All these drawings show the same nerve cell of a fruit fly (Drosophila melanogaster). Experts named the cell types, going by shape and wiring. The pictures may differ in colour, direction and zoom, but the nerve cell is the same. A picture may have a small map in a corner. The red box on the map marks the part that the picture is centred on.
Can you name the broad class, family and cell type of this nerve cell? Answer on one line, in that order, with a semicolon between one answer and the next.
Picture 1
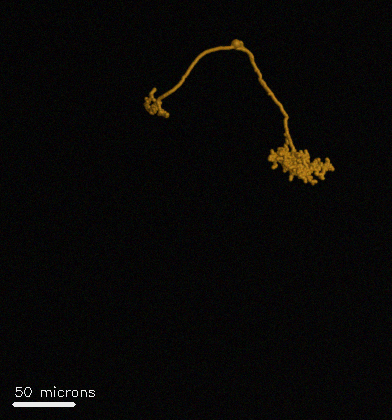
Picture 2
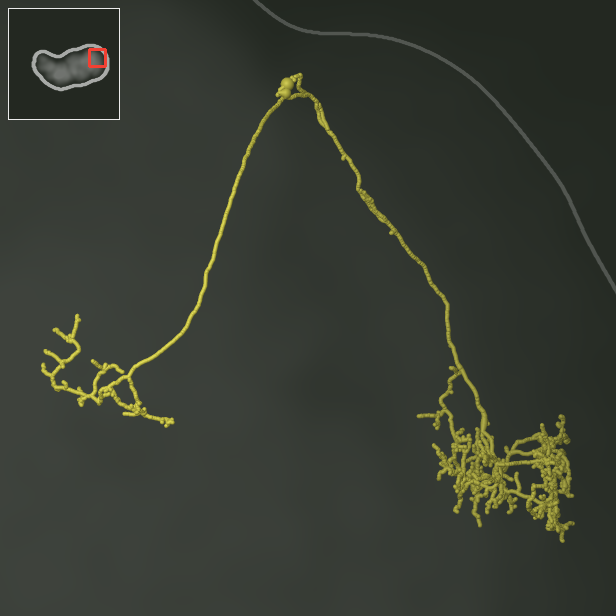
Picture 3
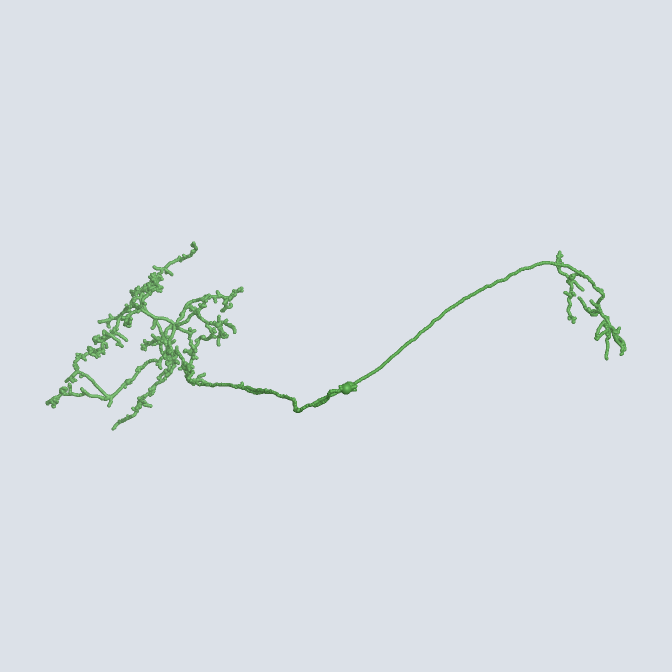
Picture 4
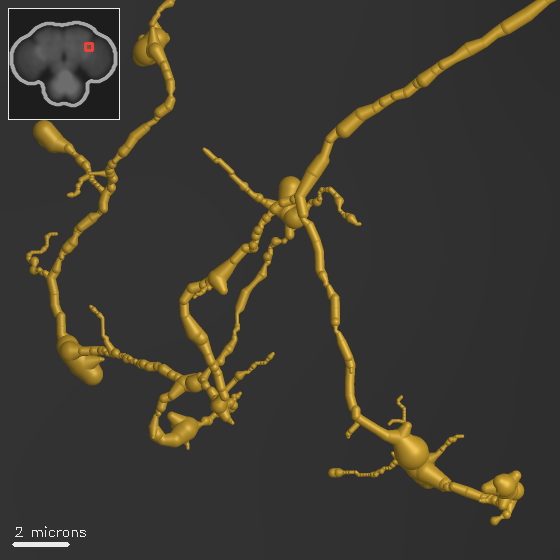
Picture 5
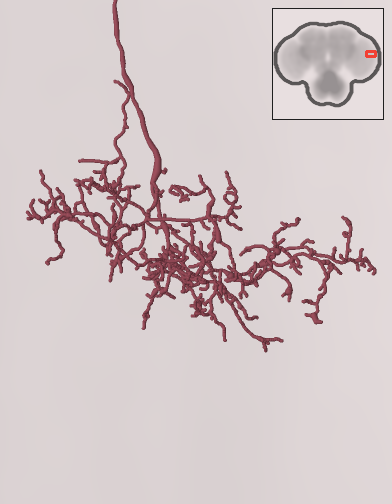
optic-lobe intrinsic neuron; MeLo; MeLo3b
